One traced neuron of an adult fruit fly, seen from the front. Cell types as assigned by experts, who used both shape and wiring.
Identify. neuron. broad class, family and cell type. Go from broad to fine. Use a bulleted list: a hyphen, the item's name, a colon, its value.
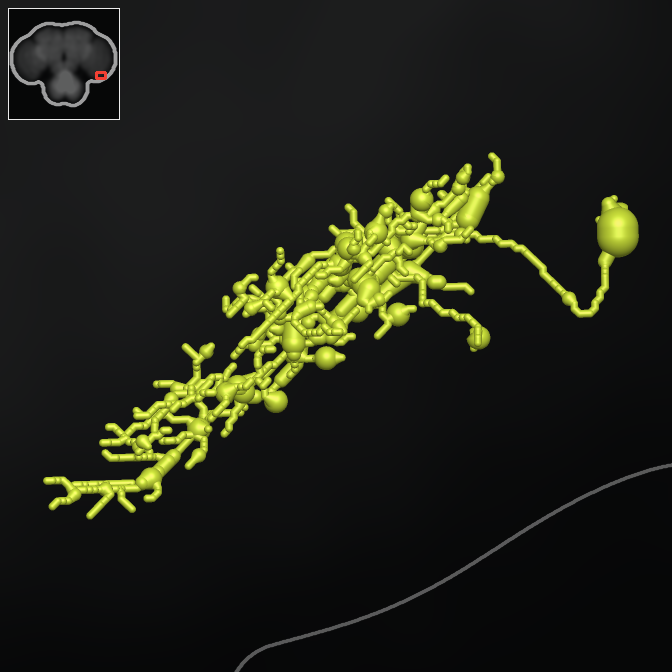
- broad class: optic-lobe intrinsic neuron
- family: Cm
- cell type: Cm3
